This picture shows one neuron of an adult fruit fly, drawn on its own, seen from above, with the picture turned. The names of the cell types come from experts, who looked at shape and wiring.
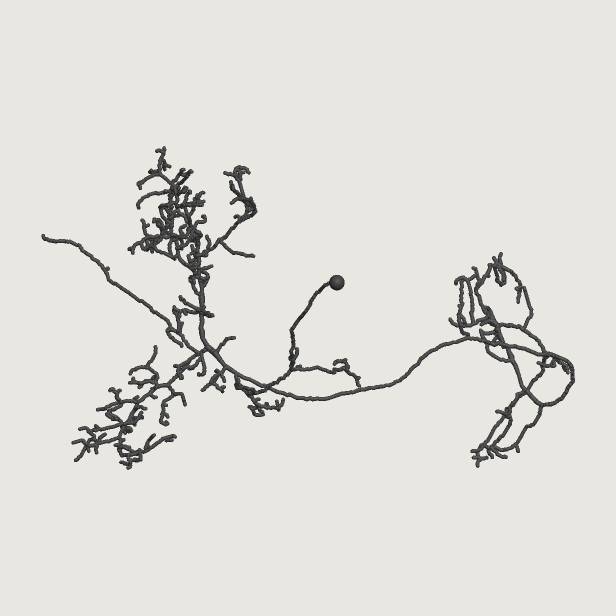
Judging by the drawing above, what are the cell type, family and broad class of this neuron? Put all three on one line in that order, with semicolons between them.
PLP300m; hemilineage DM6_central1; central-brain intrinsic neuron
